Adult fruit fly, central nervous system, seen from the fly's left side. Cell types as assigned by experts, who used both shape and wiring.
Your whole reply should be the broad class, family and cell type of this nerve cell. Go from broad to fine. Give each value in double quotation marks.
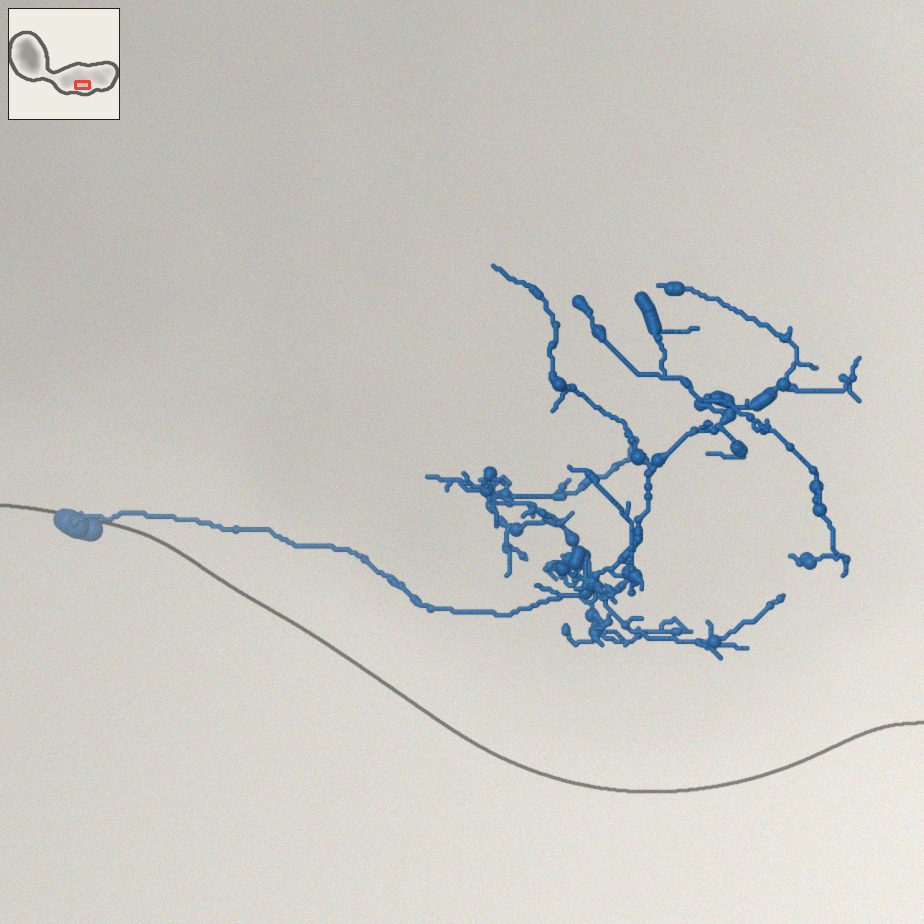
"nerve-cord intrinsic neuron", "hemilineage 13B", "IN13B102"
